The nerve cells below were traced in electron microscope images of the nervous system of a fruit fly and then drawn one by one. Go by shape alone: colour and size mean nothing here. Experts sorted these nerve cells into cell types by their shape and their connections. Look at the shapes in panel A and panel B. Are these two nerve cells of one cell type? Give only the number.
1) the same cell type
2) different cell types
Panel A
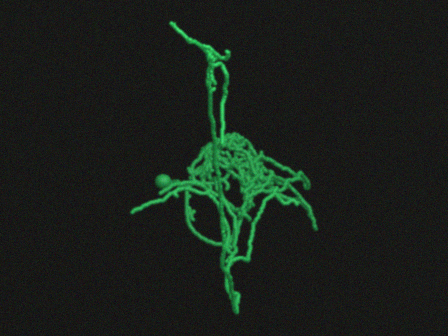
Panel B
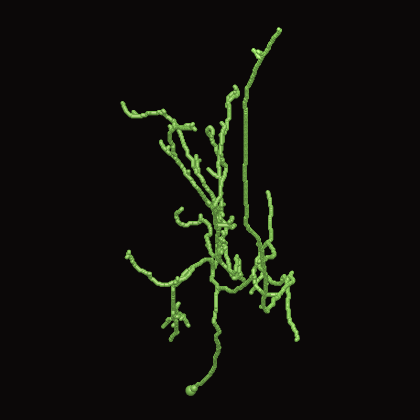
2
